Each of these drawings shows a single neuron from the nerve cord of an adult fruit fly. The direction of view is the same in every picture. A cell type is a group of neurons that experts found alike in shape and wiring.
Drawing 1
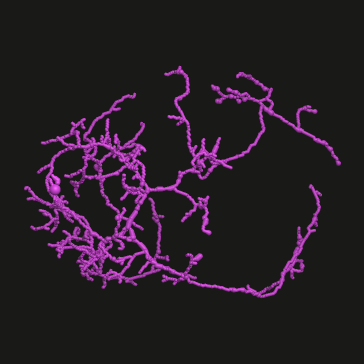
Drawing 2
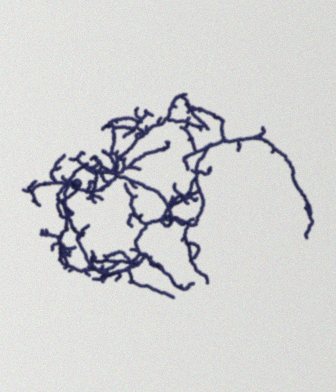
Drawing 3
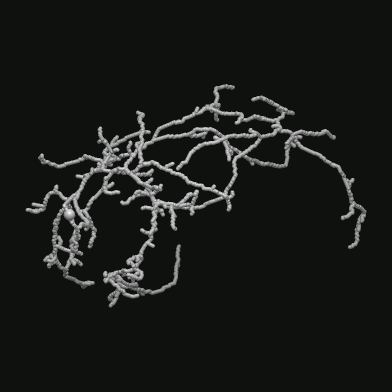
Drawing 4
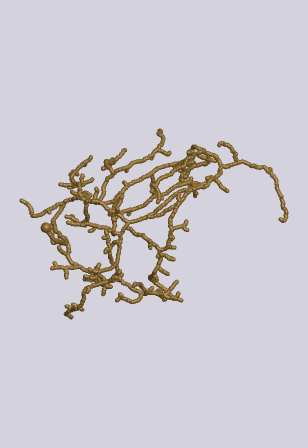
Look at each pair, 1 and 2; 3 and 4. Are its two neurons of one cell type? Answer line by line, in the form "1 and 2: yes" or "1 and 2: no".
1 and 2: yes
3 and 4: no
